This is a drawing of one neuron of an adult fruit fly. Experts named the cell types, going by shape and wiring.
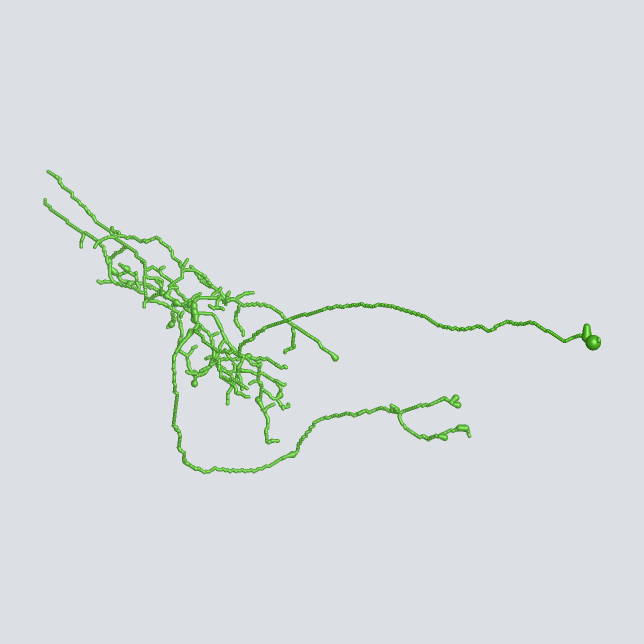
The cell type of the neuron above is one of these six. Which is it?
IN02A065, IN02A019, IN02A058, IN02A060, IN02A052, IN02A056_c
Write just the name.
IN02A052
